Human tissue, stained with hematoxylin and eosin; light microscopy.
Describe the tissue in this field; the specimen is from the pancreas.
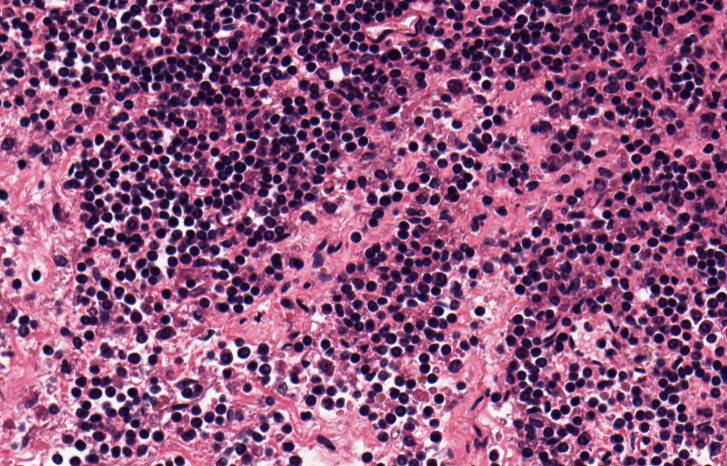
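Densely packed small round cells fill most of the field, arranged in sheets that irregular pink fibrous bands divide. Most are small lymphocytes, each with a round, dark, dense nucleus and scant cytoplasm. The bands consist of wavy pink collagen with scattered elongated, spindle-shaped nuclei. Along the left edge the fibrous stroma is loosest and widest.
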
